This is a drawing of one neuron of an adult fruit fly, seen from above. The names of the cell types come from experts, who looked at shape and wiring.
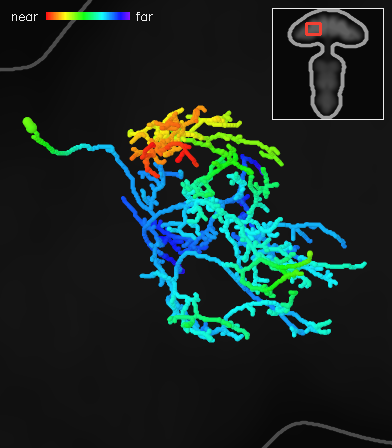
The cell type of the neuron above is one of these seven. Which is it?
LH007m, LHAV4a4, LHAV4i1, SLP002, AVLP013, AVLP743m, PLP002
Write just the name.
PLP002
